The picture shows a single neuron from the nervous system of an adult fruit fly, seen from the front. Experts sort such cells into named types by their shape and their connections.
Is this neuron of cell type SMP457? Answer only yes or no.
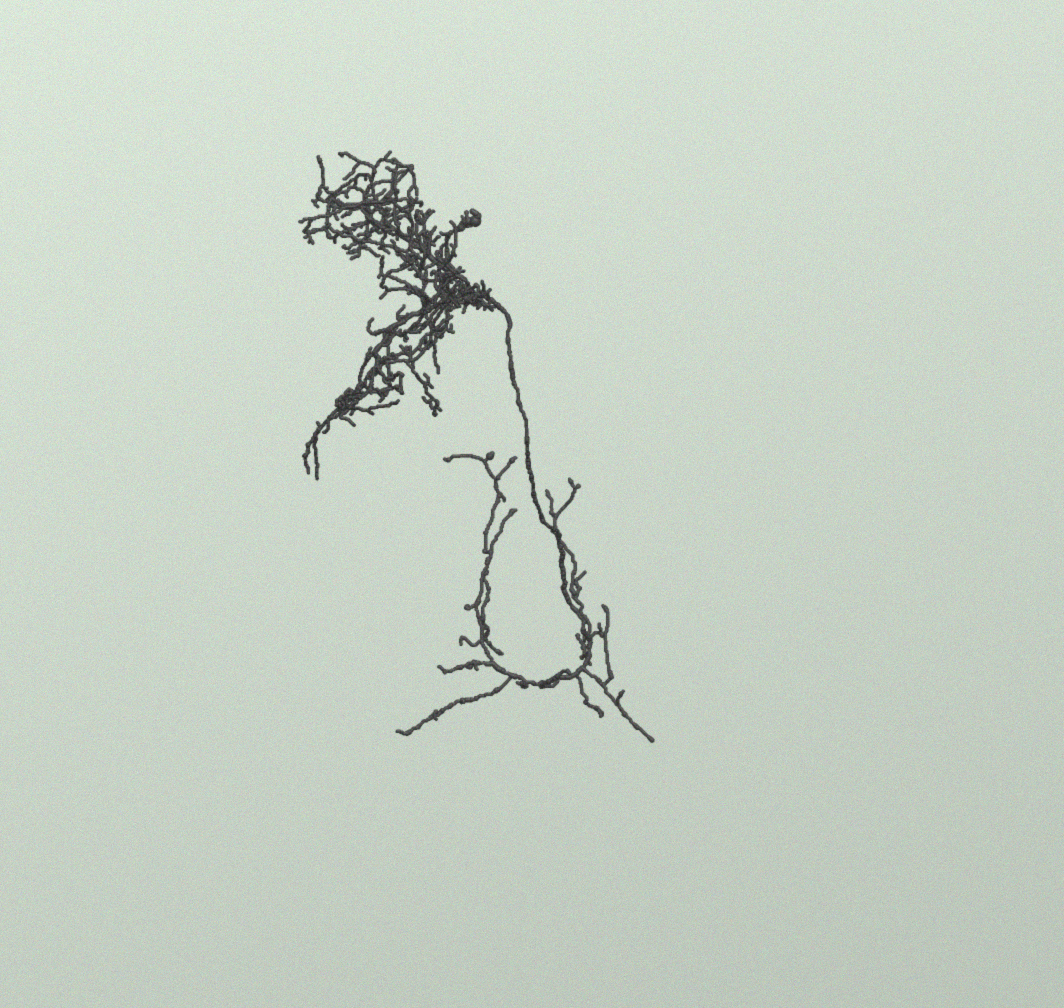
yes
